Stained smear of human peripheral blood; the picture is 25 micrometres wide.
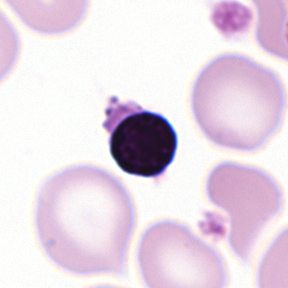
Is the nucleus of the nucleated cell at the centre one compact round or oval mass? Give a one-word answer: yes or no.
Yes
